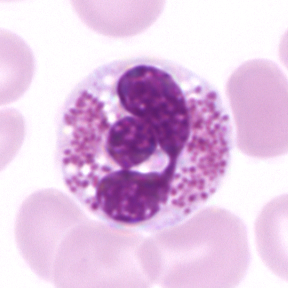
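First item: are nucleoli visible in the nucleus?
No, none are.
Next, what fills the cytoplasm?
Coarse round granules, tightly packed.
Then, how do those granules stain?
Reddish-purple.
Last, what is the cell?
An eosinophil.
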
